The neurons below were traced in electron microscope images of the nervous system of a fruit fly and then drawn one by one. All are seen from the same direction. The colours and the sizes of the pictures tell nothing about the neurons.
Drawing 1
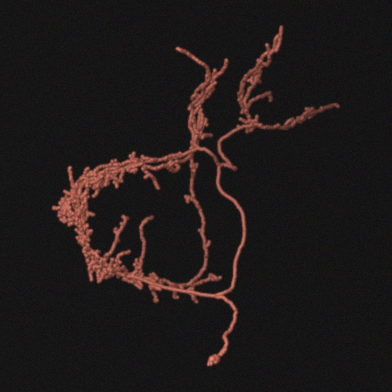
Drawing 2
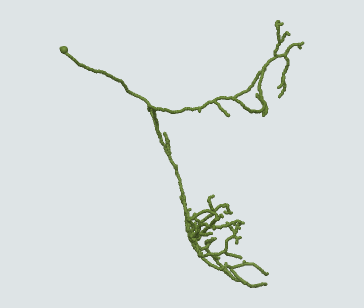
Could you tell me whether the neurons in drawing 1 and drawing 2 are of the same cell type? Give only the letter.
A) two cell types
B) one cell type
A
